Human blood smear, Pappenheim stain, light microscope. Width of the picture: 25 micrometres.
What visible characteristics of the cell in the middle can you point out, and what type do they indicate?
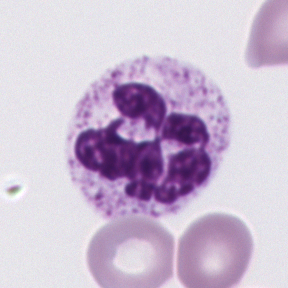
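Look first at the outline, which is round with a smooth edge. Inside, the nucleus is split into many separate lobes, while fine purple granules are scattered throughout the cytoplasm, which holds no vacuoles. The cell is a segmented neutrophil.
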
